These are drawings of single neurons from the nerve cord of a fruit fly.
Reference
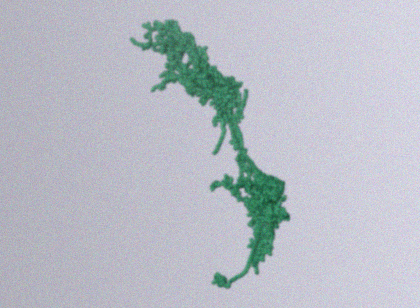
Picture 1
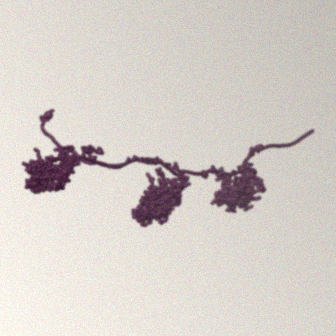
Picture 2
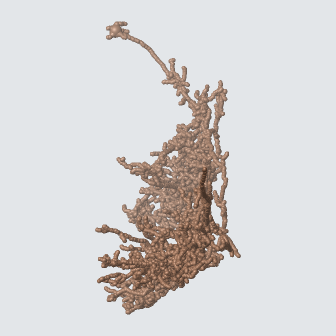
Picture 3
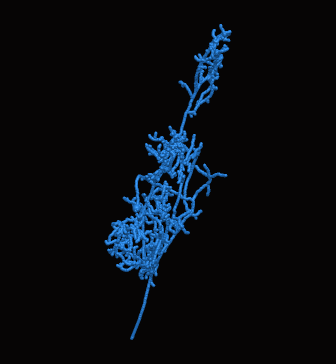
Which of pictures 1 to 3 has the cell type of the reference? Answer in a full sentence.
Picture 2 shows a neuron of the same cell type.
